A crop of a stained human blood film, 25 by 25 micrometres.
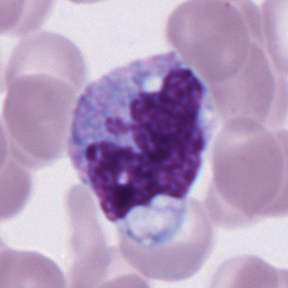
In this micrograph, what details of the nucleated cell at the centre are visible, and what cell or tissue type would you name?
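An irregular outline, not a smoothly round one, bounds this cell. Its cytoplasm is pale grey-blue with only a fine, faint dusting of granules. Clear vacuoles lie in the cytoplasm, one of them just above the nucleus at the top of the cell. This is a monocyte.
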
